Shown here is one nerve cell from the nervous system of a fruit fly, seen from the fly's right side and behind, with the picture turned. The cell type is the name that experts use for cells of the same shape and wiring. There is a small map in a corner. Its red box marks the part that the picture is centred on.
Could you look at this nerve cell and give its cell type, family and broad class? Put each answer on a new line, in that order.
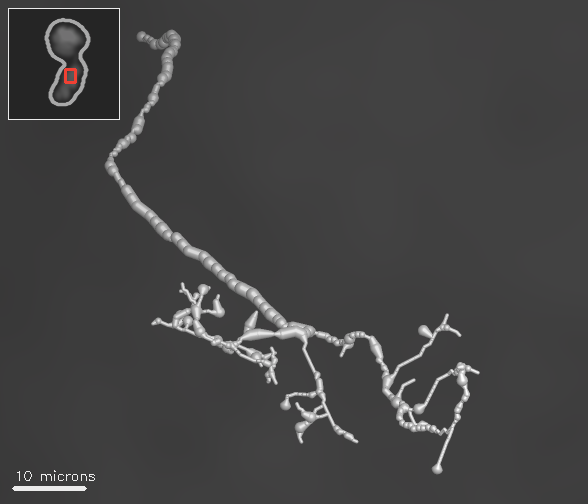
SNta04
class mechanosensory tactile
sensory neuron entering the nerve cord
